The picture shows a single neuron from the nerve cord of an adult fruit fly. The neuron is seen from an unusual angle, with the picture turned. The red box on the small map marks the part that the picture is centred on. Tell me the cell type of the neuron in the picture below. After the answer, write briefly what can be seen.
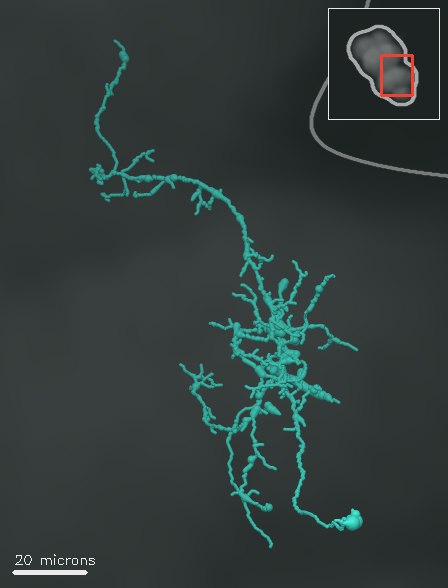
Its cell type is INXXX347. Its broad class is nerve-cord intrinsic neuron. From top to bottom in the picture it spans about 140 microns. Dozens of branch ends can be seen.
